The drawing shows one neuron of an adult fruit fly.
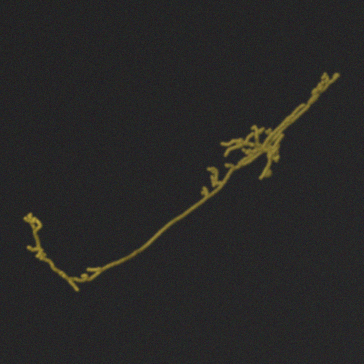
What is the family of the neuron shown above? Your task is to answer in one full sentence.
The neuron is a member of the hemilineage 05B family.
